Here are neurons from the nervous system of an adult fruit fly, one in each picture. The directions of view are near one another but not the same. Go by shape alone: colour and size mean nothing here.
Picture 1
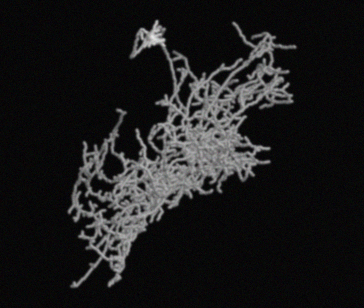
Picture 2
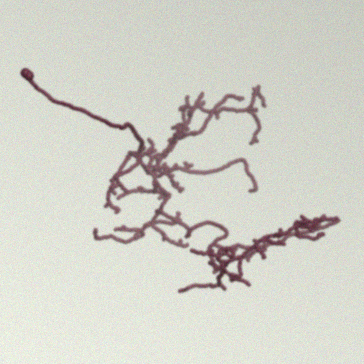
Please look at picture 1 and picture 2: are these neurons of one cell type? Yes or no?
no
